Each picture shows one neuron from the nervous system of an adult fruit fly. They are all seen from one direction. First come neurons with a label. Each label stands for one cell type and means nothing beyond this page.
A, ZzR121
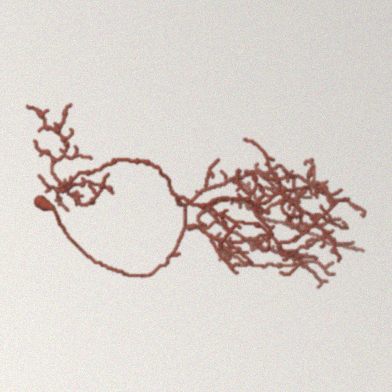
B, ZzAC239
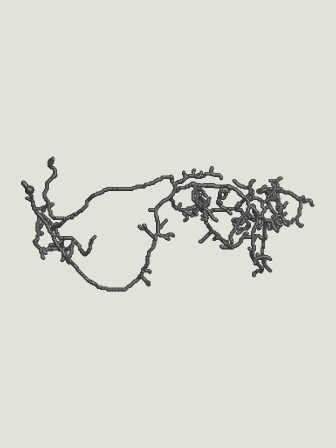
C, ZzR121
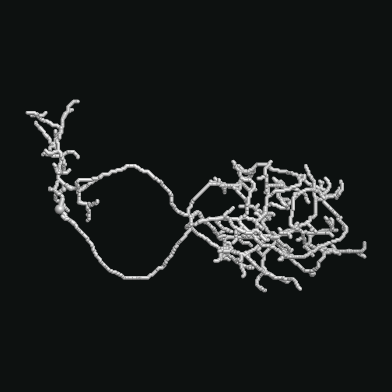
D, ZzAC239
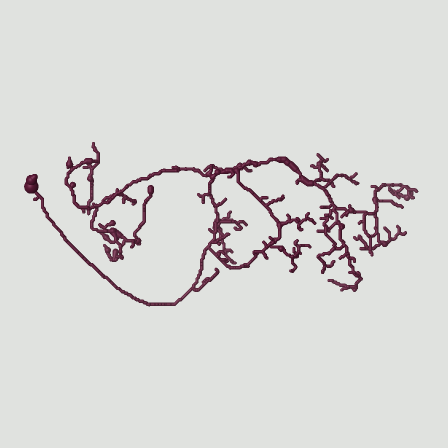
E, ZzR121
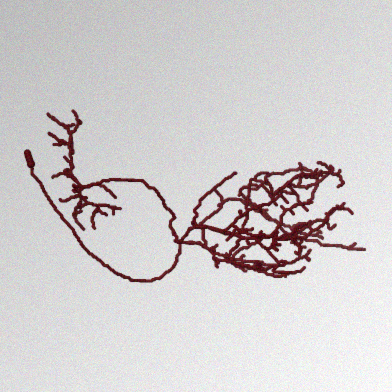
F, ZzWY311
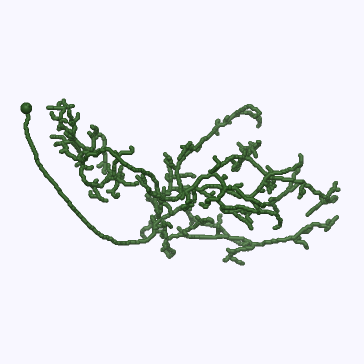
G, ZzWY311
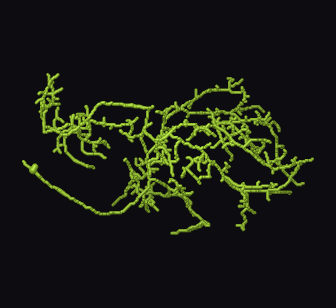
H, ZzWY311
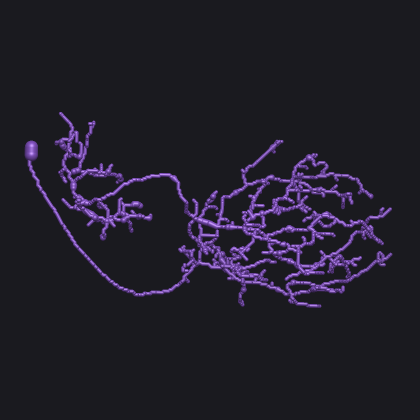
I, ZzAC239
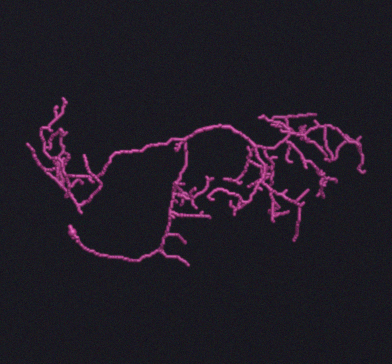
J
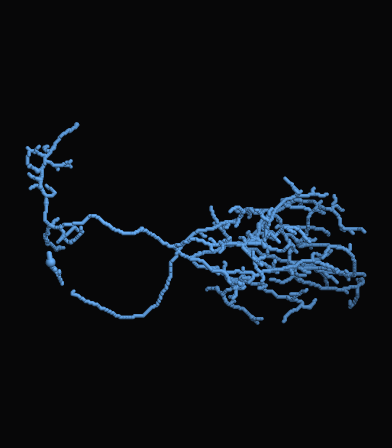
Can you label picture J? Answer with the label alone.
ZzR121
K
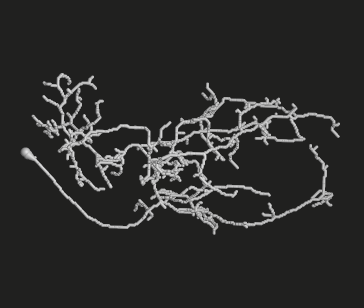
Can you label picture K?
ZzWY311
